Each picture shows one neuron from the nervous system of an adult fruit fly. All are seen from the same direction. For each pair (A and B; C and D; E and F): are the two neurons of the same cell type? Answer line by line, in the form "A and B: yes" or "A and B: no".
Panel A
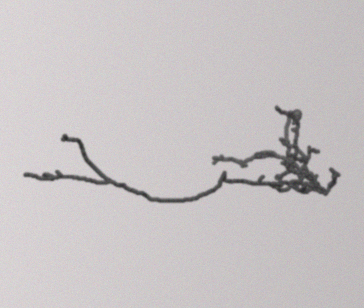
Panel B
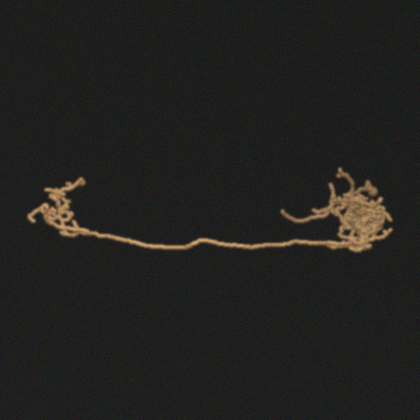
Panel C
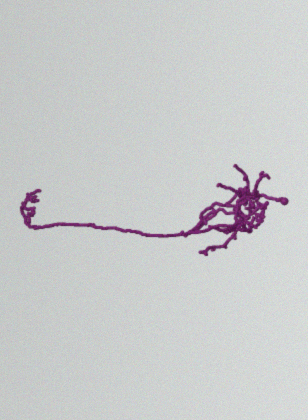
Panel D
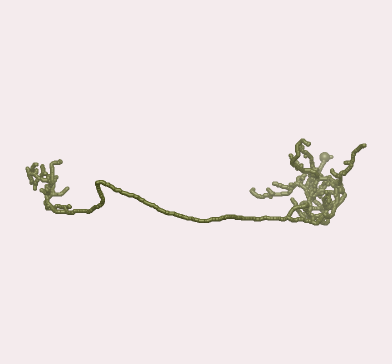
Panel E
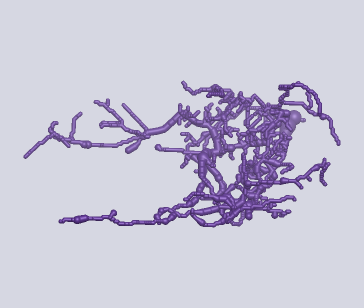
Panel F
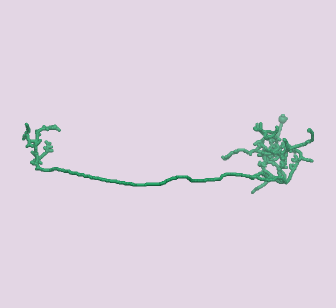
A and B: yes
C and D: yes
E and F: no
